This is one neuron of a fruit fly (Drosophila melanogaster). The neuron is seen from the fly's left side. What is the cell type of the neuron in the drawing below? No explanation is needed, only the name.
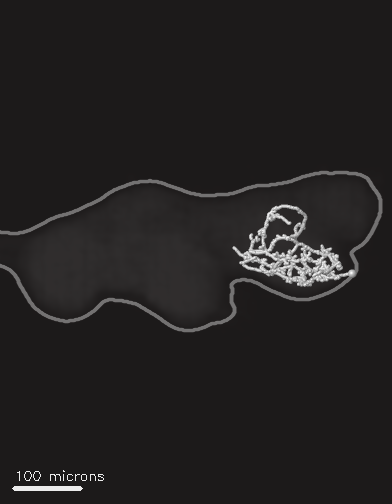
IN04B064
